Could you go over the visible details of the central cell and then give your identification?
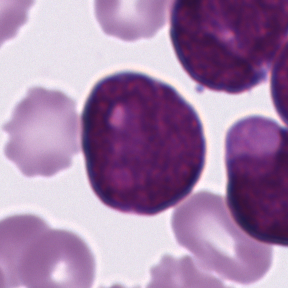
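Let me start at the edge: the outline is smooth and roundish, with no projections. Inside, the nucleus is round to slightly oval, and I can't find any indentation or fold. There's a pale pinkish spot in its upper-left part. No vacuoles anywhere in the cell. This one is a myeloblast.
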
